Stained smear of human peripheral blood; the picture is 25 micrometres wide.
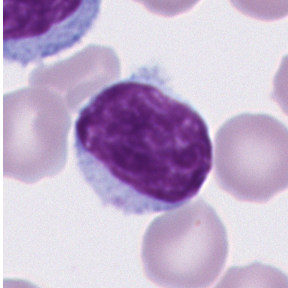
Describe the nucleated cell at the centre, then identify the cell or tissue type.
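Look at the edge first: the margin bears fine, hair-like projections, easiest to see at the top. The chromatin's dark purple and clumped, with paler streaks between the clumps, and there's no distinct nucleolus to be seen. No vacuoles in the cytoplasm either. It's a typical lymphocyte.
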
